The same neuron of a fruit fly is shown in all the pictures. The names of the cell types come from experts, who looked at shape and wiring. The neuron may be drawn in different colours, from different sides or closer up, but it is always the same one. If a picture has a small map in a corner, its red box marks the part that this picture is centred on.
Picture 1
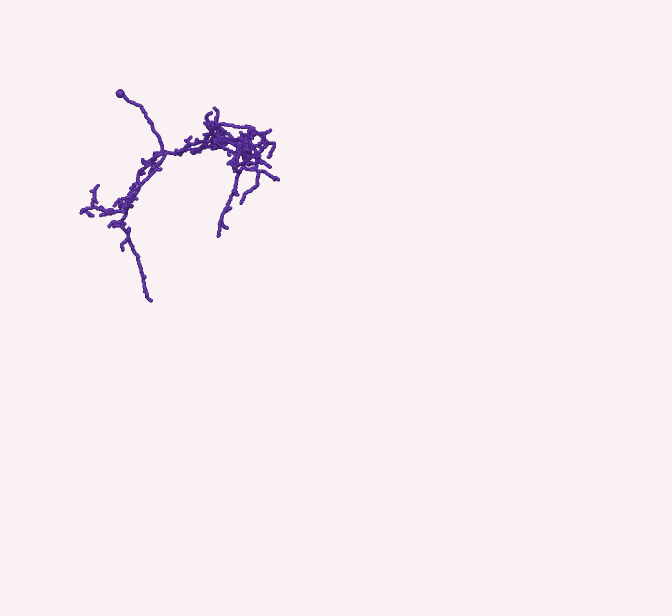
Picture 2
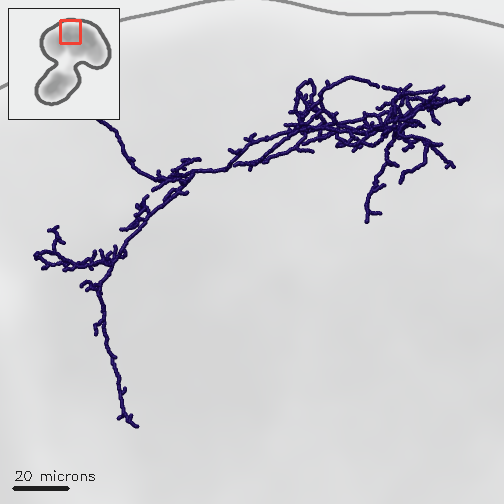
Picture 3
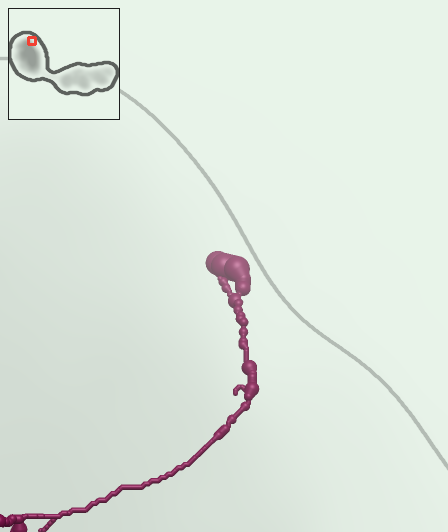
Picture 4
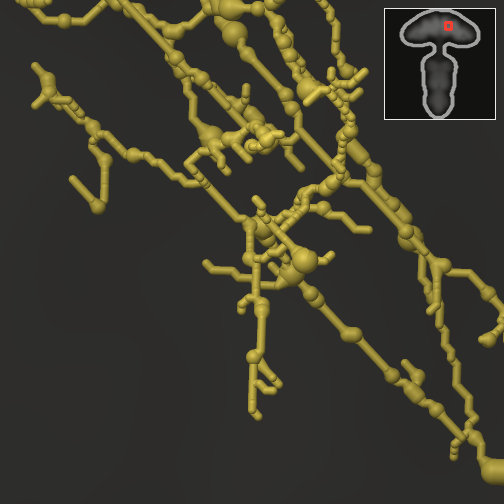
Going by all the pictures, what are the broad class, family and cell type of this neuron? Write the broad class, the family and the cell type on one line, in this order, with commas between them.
central-brain intrinsic neuron, hemilineage VLPd&p1_posterior, LHPD2a4_b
